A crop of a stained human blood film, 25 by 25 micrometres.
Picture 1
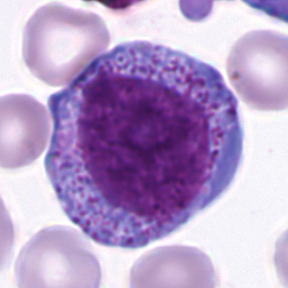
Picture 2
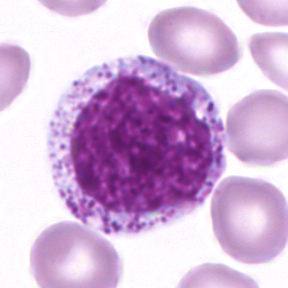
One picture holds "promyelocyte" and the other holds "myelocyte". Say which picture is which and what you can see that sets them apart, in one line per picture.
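Picture 1: promyelocyte. The cytoplasm is blue.
Picture 2: myelocyte. The cytoplasm between the granules is very pale, almost colourless.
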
